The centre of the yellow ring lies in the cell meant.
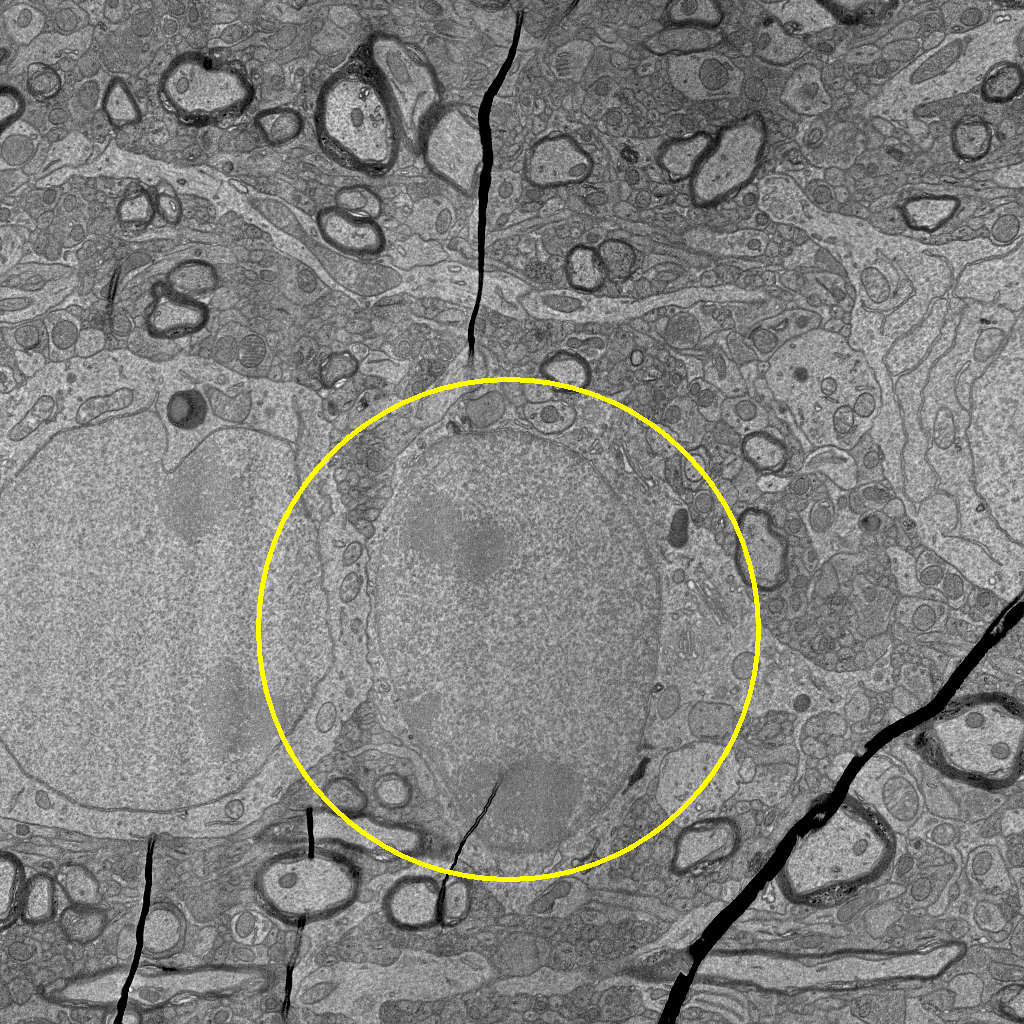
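Astrocyte in mouse visual cortex, electron micrograph. The astrocyte's nucleus is a large oval, long axis top to bottom, with the whole outline showing and a smooth envelope free of deep folds. Chromatin is pale and finely granular, no thick dark band along the envelope, and diffuse darker patches sit inside, the biggest at the lower end.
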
